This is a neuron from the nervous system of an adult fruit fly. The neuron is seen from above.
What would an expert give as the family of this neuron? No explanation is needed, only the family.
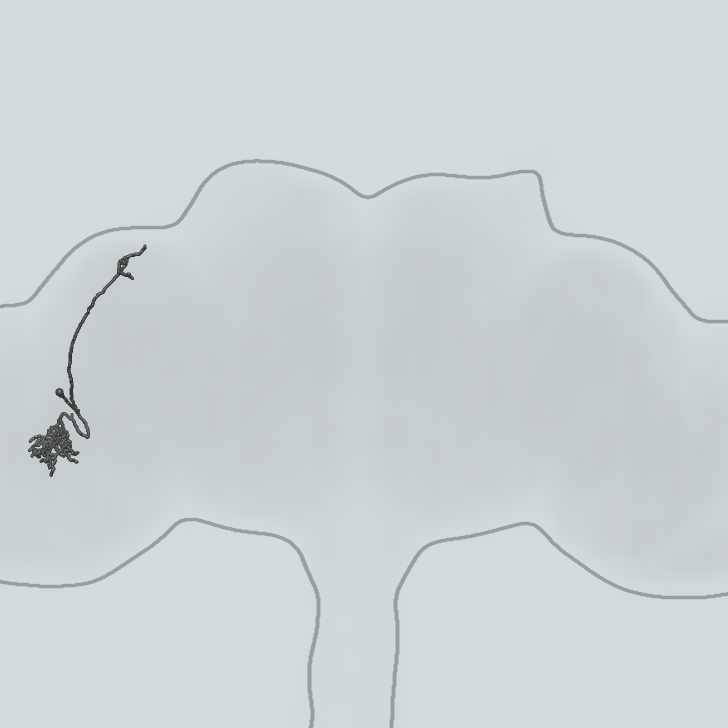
hemilineage VPNd2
